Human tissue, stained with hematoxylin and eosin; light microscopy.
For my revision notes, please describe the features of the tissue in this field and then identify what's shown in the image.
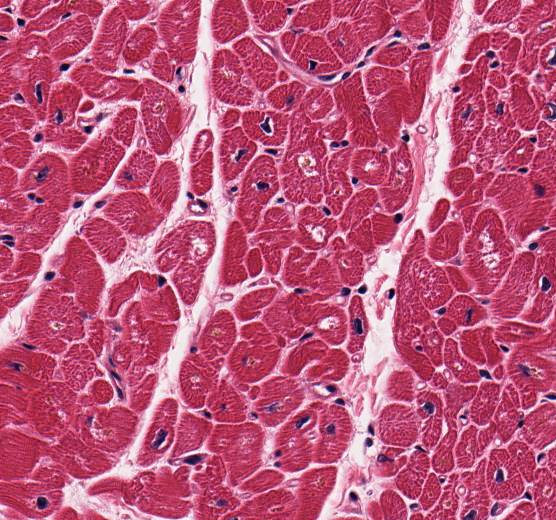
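Most muscle fibres are cut across, giving closely packed, rounded to polygonal profiles. Where a profile shows its nucleus, the nucleus usually lies centrally. Several fibres have a pale perinuclear zone holding fine yellow-brown granules. Small, dark, elongated nuclei sit in the thin spaces between fibres. The tissue is atrial appendage of the heart.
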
